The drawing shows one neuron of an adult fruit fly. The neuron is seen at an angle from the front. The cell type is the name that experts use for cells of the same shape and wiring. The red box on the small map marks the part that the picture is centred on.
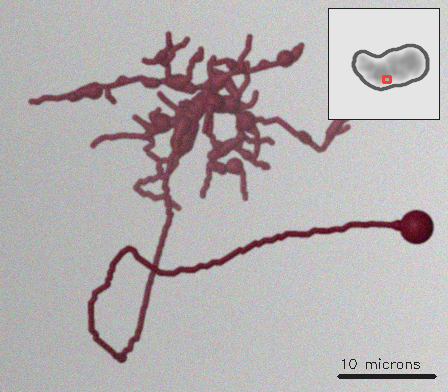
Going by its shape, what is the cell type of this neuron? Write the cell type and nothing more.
Dm8b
